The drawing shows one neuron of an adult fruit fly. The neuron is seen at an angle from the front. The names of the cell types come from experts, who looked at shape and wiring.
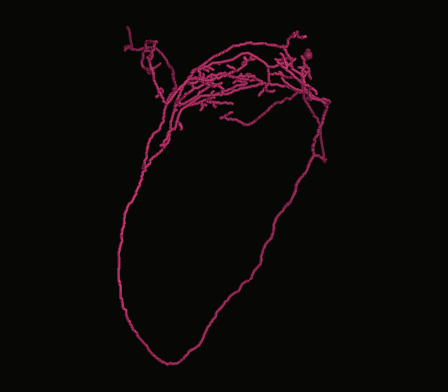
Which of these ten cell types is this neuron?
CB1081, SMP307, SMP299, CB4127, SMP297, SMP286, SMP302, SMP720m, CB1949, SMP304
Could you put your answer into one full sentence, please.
As for cell type, this neuron is SMP302.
